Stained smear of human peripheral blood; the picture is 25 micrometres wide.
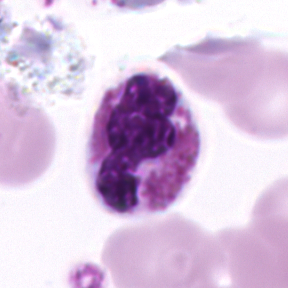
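Eosinophil in a stained smear of human peripheral blood, light microscopy. The central cell measures about 13 by 10 micrometres, with a smooth, oval outline longer top to bottom than side to side. Nucleus mainly in the left and upper part; chromatin dark purple, coarsely clumped. Cytoplasm pink rather than blue.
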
